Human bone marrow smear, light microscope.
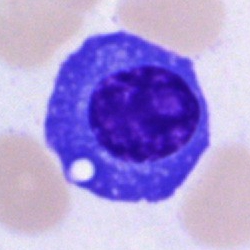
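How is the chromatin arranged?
It is gathered into darker clumps rather than being evenly fine.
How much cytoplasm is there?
Plenty: a deep blue, broad rim, widest on the left side of the nucleus.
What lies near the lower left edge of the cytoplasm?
One clear round vacuole.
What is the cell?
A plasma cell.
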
